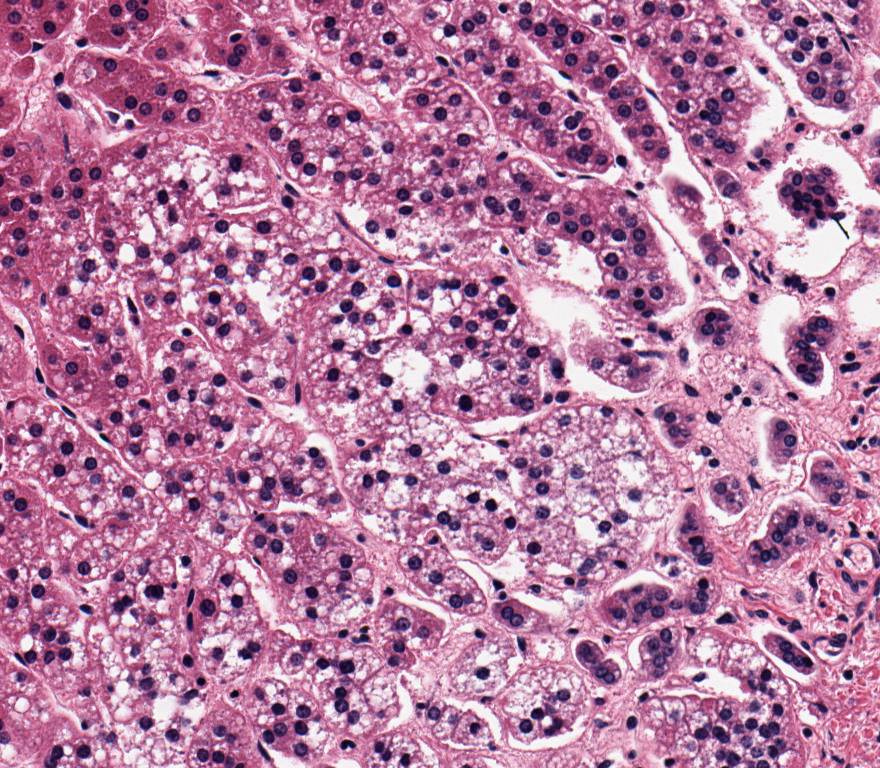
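Adrenal gland, with cells lying in cords and nests separated by thin strands of stroma throughout the field. In the centre and on the left most cells have cytoplasm filled with many small clear vacuoles, while those in the upper left corner have denser pink cytoplasm with fewer. Thin-walled capillaries run between the cords, lined by flattened, elongated dark endothelial nuclei.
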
